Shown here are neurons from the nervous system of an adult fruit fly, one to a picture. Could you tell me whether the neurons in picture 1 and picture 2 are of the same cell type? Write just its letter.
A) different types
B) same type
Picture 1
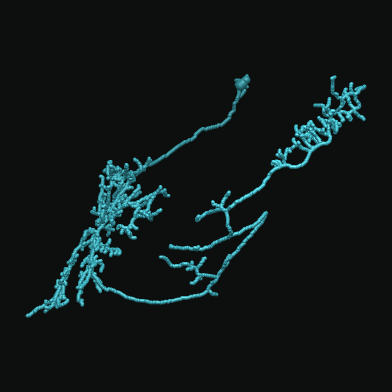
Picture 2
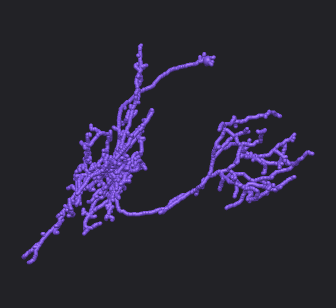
A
